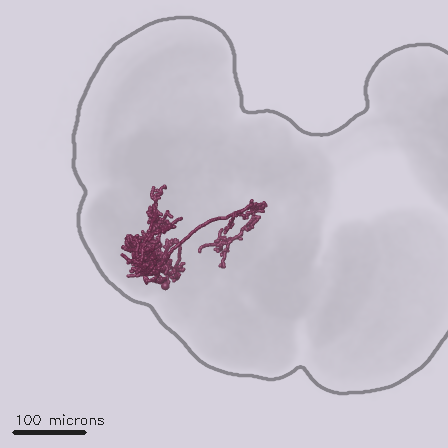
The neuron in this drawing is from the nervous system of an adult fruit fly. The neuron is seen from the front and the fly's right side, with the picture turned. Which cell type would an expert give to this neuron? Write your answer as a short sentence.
The cell type is SMP456.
